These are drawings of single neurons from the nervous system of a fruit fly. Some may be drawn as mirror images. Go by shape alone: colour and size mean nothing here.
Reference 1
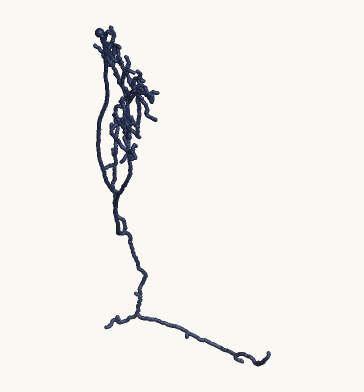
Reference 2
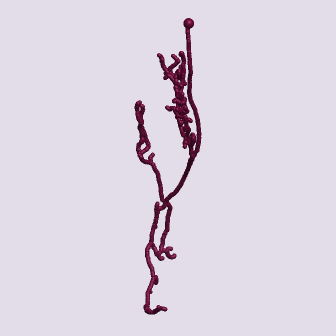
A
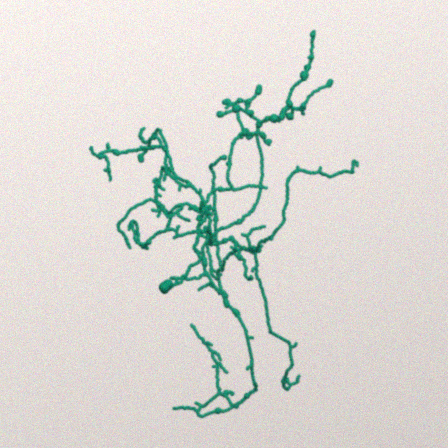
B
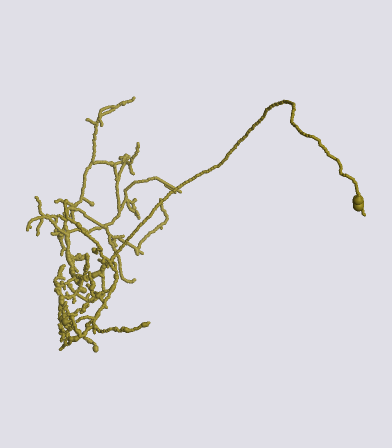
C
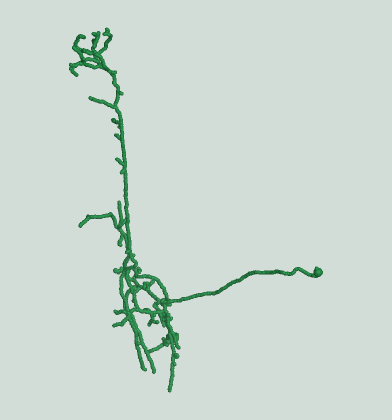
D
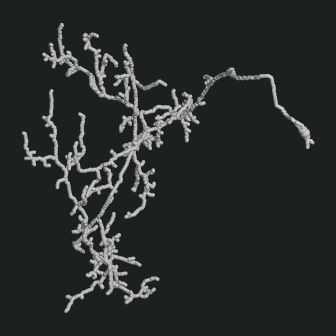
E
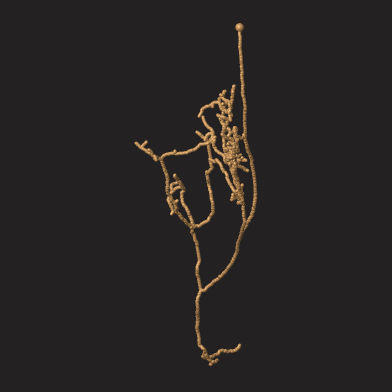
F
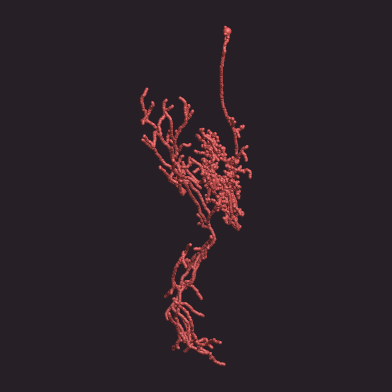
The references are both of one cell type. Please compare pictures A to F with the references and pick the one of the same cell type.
Picture E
